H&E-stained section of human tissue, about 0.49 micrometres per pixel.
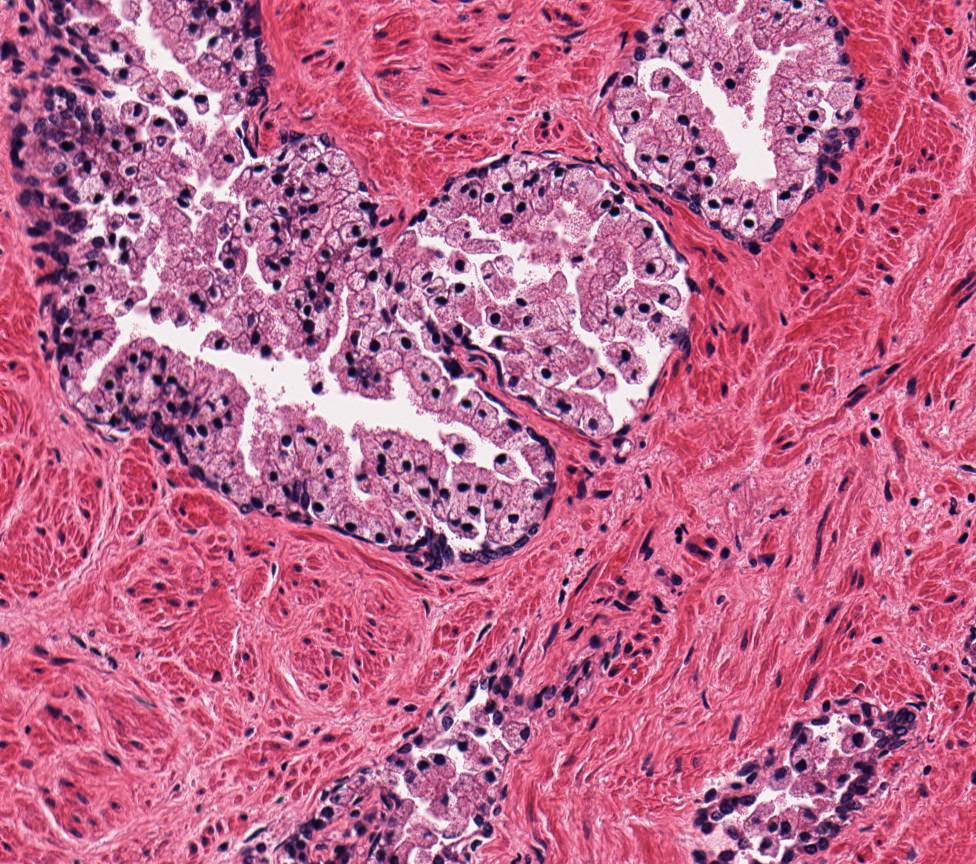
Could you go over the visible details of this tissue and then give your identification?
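Several large glands occupy the upper half, with irregular outlines and papillary infoldings of epithelium projecting into their lumens; the lining cells have small, round, dark nuclei. Dense pink stroma fills the lower half and right side, made of interlacing bundles of smooth muscle cells with elongated spindle nuclei running in many directions. This is prostate.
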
